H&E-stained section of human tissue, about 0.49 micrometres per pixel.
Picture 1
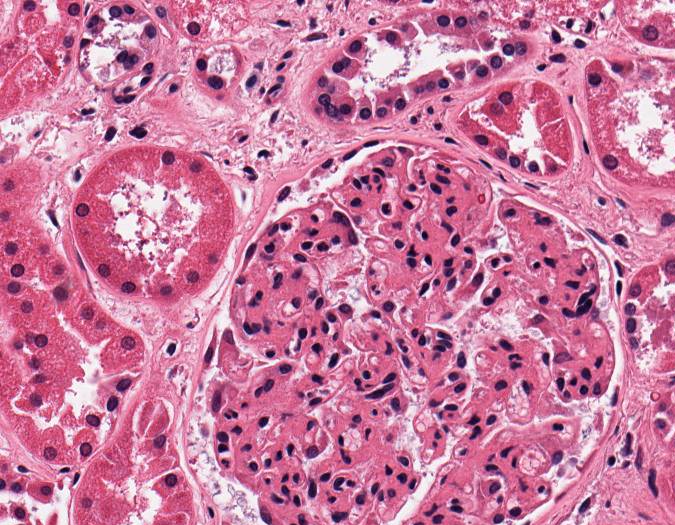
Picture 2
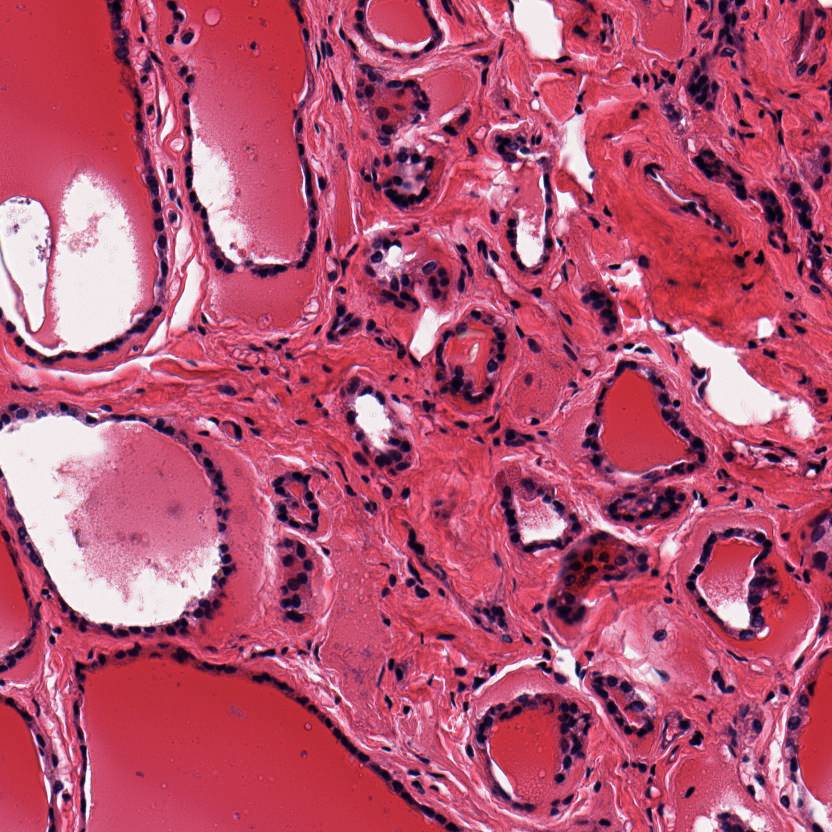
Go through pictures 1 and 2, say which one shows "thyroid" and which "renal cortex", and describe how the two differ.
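Renal cortex appears in picture 1, thyroid in picture 2. One large rounded glomerulus fills the right-centre and lower part of picture 1, with tubules to its left and top. A thin Bowman's capsule encloses the tuft, separated from it by a narrow clear space at the left edge. The interstitium between tubules is narrow, with pale pink fibres and scattered spindle-shaped nuclei. In picture 2 the follicle lumens hold homogeneous, deep pink-red colloid. Large colloid-filled follicles along the left side are lined by a single layer of flattened epithelial cells. Smaller follicles in fibrous stroma fill the centre and right; those in the centre have cuboidal lining cells forming a thicker rim than the large follicles' lining.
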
